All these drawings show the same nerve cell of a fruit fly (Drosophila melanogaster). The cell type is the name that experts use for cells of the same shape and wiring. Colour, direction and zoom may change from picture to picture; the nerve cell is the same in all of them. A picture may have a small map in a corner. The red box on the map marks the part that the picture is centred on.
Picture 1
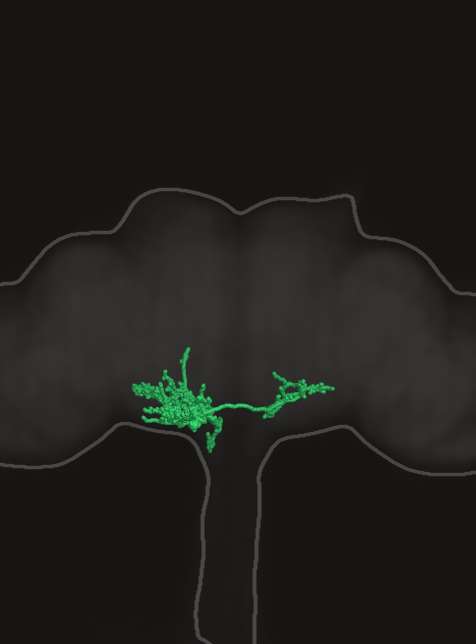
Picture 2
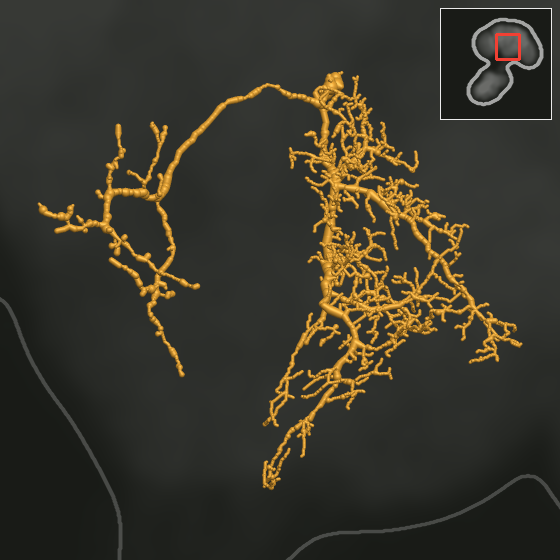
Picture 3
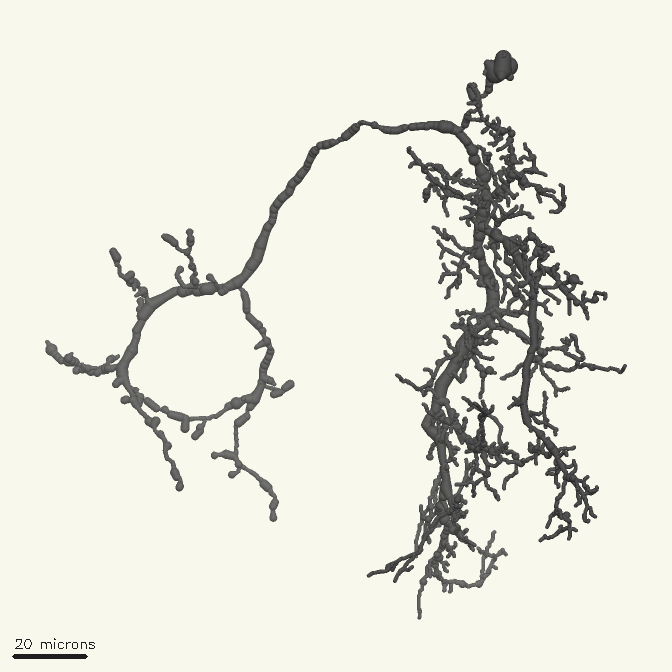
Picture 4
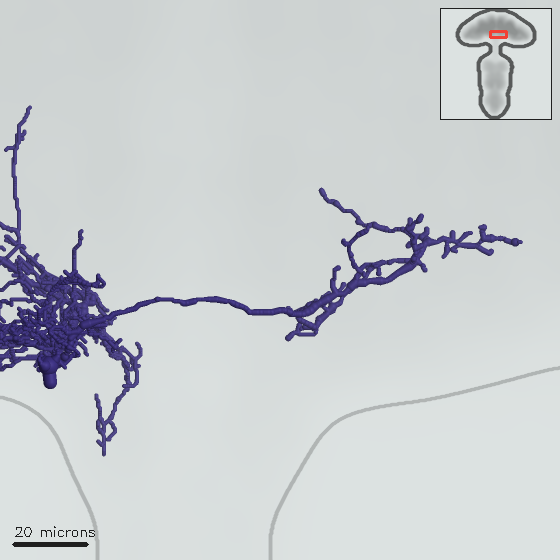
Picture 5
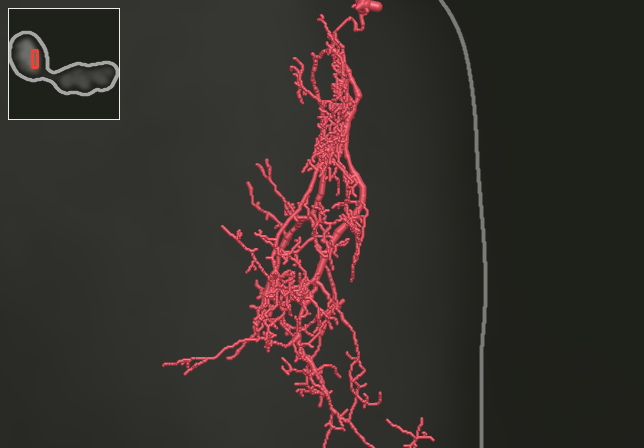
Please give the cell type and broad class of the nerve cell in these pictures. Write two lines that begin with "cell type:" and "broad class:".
cell type: PS278
broad class: central-brain intrinsic neuron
